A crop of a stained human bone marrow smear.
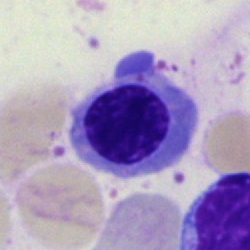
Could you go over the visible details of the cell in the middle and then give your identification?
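Dark, coarsely clumped chromatin is present in the nucleus, in which no nucleolus is visible. The cytoplasm contains no granules. A rounded blue bleb projects from the top edge of the cell. This is an erythroblast.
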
